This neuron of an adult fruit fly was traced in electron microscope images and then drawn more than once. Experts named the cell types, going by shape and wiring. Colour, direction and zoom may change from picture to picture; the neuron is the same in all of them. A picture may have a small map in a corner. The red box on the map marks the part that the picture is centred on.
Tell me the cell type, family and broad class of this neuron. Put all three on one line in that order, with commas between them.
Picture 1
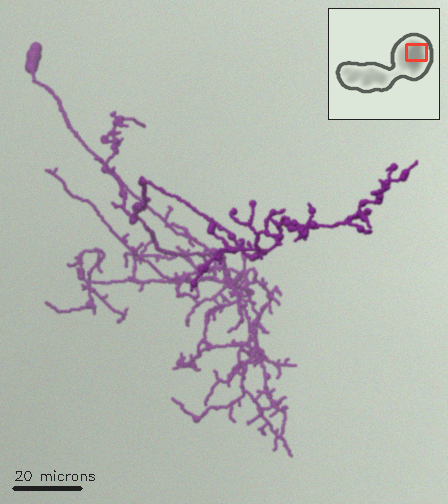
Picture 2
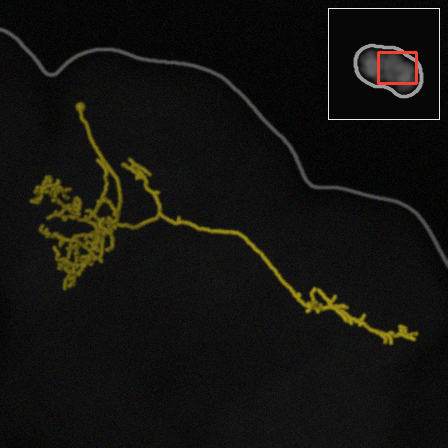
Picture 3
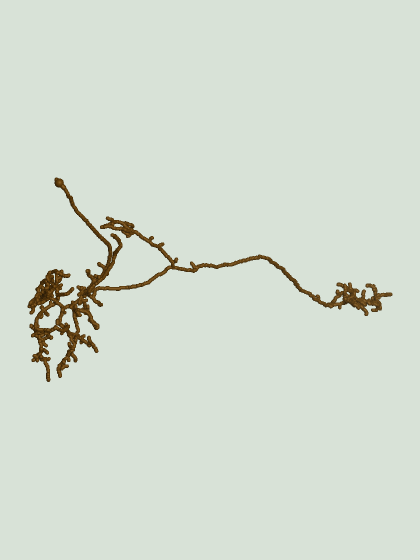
CB2342, hemilineage LHl2_ventral, central-brain intrinsic neuron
